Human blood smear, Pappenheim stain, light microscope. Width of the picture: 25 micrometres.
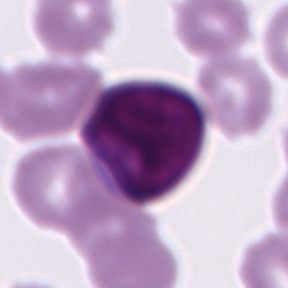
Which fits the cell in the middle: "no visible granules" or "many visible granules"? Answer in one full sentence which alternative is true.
Its cytoplasm is free of any visible granules.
